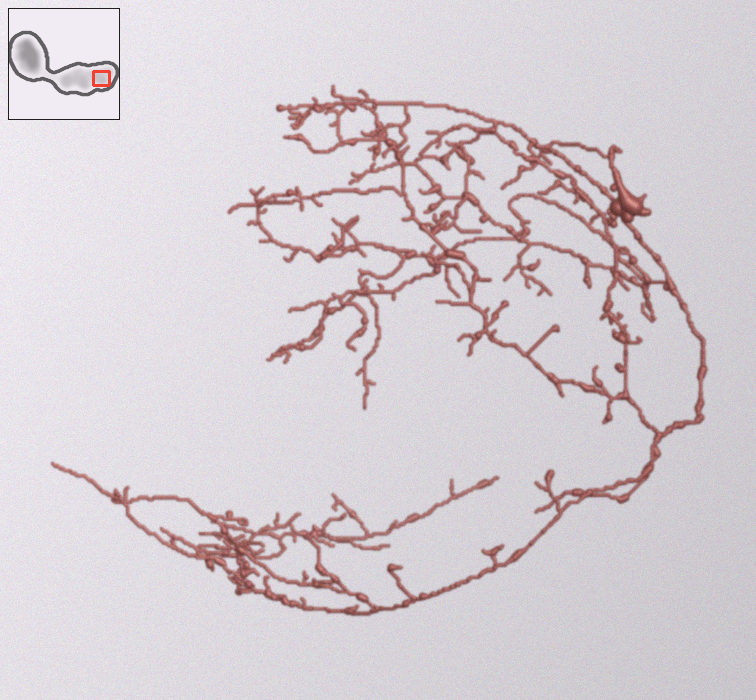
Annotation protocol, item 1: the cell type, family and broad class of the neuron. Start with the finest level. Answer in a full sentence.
Type IN19A060_b of hemilineage 19A, a nerve-cord intrinsic neuron.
